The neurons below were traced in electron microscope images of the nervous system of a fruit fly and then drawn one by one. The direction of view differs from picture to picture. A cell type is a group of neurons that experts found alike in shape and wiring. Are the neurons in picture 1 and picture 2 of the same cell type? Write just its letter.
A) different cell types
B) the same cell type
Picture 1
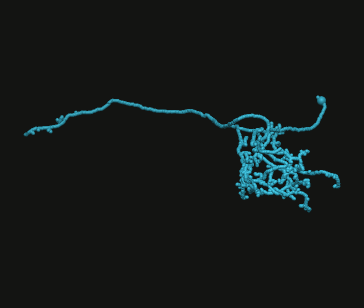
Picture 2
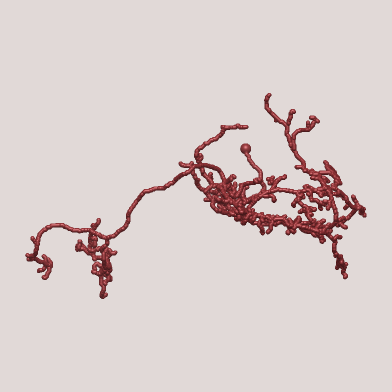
A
